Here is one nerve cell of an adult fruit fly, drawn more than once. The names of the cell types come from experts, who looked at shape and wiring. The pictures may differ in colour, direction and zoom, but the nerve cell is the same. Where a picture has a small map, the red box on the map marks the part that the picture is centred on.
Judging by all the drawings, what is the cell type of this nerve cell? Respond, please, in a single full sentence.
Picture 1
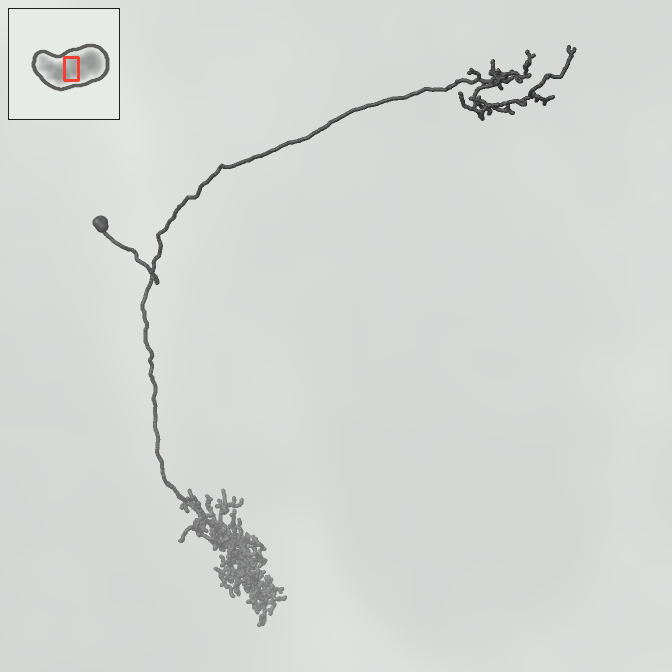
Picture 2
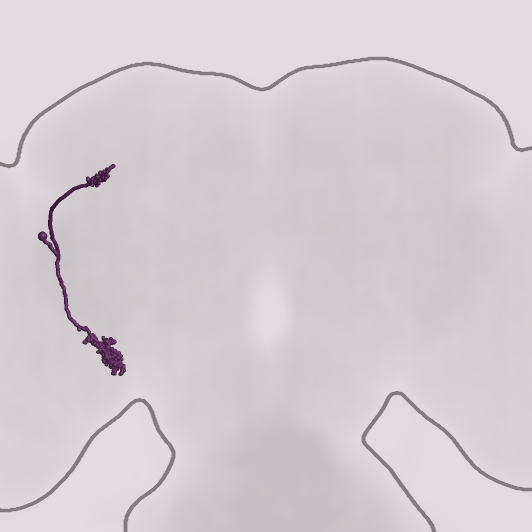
This particular nerve cell has the cell type LC10e.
